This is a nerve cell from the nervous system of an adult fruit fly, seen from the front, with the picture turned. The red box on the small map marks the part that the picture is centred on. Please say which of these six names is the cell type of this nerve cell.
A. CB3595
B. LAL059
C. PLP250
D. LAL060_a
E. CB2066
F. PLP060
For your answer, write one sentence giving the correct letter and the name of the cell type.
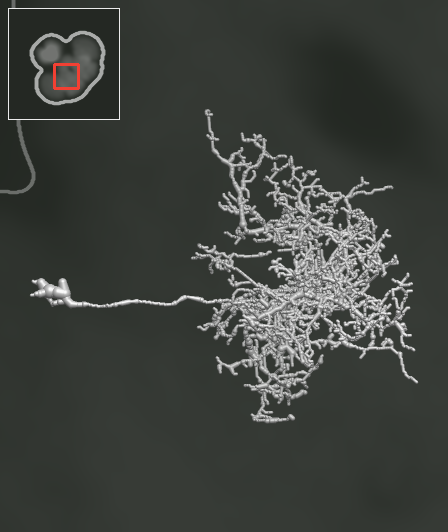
The nerve cell's cell type is PLP060, which is option F.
